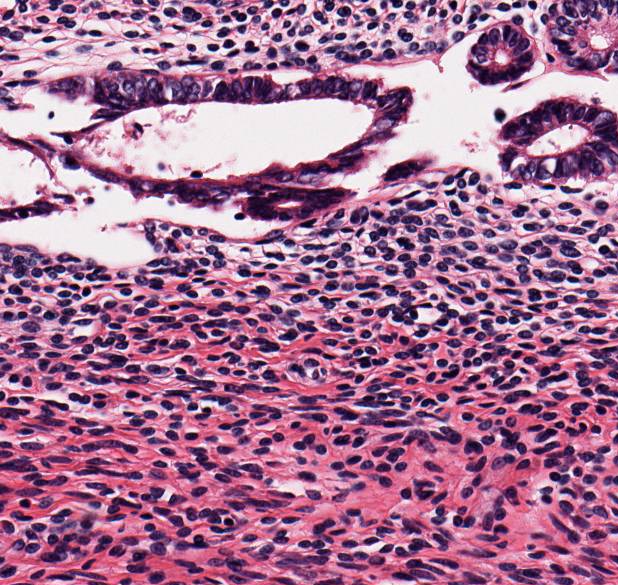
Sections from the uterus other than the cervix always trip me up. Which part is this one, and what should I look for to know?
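That's endometrium. The epithelium-lined spaces keep to the upper third, lined by columnar cells with crowded, elongated, dark nuclei, and small round glands with narrow central lumens sit at the upper right.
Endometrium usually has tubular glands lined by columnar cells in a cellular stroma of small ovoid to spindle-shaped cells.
The lower two-thirds is solid stroma, densely cellular, with closely packed oval to spindle-shaped dark nuclei and scant cytoplasm.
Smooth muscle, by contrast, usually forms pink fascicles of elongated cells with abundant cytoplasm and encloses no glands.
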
